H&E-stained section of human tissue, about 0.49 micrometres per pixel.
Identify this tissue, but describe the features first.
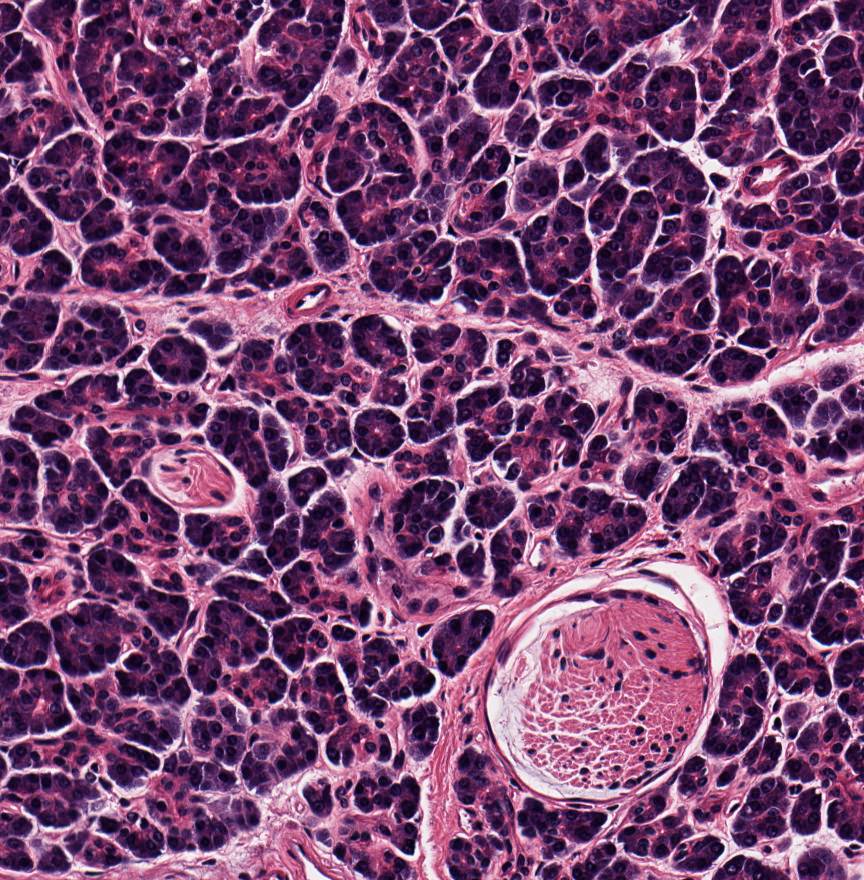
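Acinar cells show deep purple basal cytoplasm and a pinker granular zone toward the centre of each acinus. Their round, dark nuclei lie toward the outer base of the cells. A pink fibrous septum runs roughly horizontally across the upper middle. This is pancreas.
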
